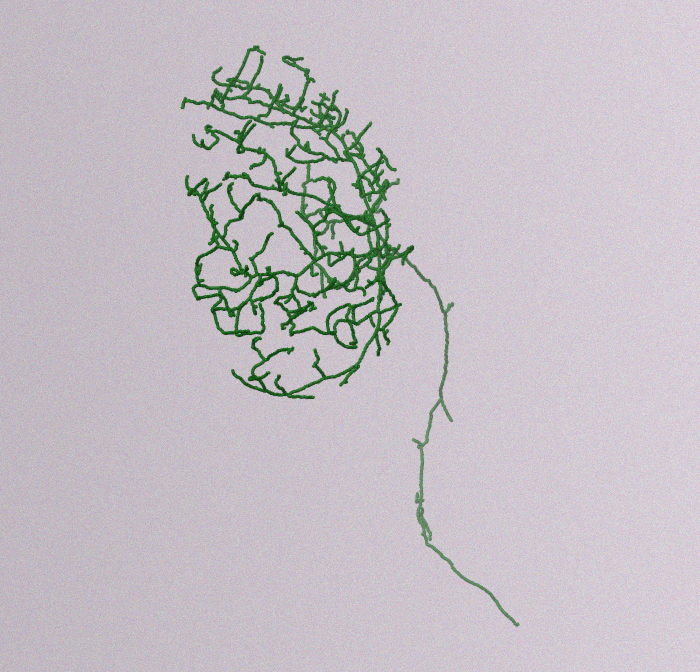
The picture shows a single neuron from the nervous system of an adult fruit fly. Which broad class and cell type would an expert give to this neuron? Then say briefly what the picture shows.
This is a visual projection neuron. The cell type is aMe12. The picture shows dozens of branch ends. In this view it is taller than it is wide.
